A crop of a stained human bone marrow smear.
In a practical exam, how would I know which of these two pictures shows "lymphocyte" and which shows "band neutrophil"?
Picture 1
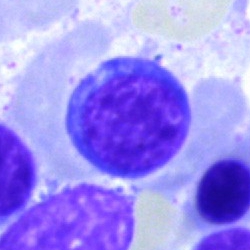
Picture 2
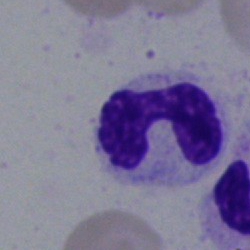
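The lymphocyte is in picture 1 and the band neutrophil in picture 2. The lymphocyte has a round, smooth outline and a narrow rim of deep blue cytoplasm, widest on the left and free of granules. Its chromatin is clumped, with paler patches between darker areas.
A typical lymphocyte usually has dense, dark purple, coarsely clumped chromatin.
The band neutrophil's nucleus is a thick curved band bent like a horseshoe and open towards the bottom, with dark purple, coarsely clumped chromatin and no visible nucleoli.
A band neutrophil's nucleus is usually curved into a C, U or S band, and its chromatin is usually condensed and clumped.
A partly cut-off nucleated cell lies at the lower right edge of picture 2.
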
